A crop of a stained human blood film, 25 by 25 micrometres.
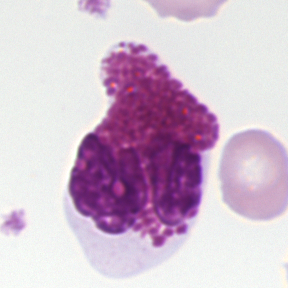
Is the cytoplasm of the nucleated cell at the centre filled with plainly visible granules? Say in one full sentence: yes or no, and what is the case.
Yes, this cell has a cytoplasm with many visible granules.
